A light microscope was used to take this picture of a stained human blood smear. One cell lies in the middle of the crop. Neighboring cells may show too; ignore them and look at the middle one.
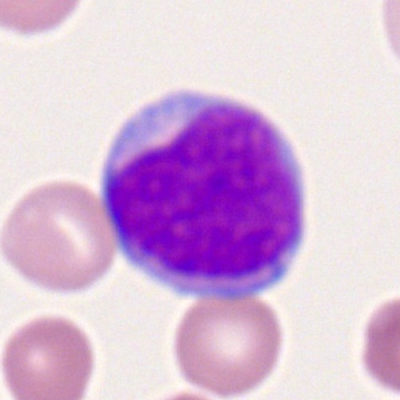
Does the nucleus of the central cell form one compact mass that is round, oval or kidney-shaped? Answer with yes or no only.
Yes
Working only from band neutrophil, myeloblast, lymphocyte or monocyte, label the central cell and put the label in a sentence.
The crop centres on a single cell, and that cell is a myeloblast.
